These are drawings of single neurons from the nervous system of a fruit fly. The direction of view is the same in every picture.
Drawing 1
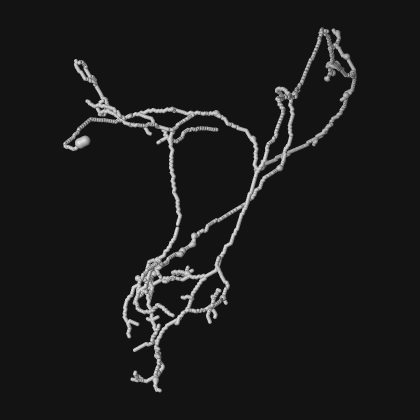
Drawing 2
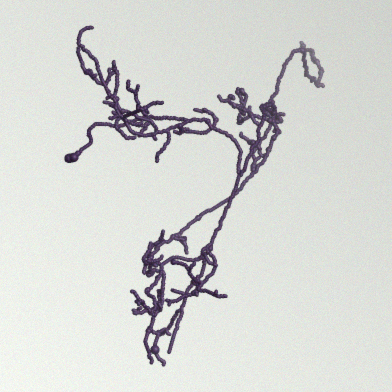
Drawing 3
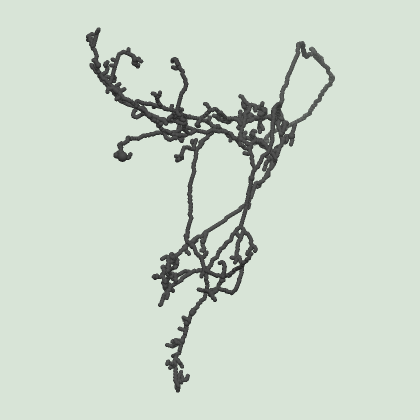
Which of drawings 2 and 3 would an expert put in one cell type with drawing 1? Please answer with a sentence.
Drawing 2 and drawing 3 are of the same cell type.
